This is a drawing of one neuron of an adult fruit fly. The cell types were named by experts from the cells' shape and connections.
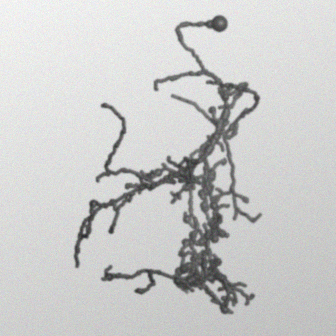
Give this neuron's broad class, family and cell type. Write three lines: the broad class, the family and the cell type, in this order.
central-brain intrinsic neuron
hemilineage SLPpm1
SLP286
